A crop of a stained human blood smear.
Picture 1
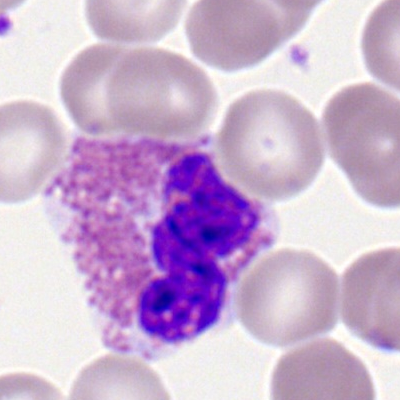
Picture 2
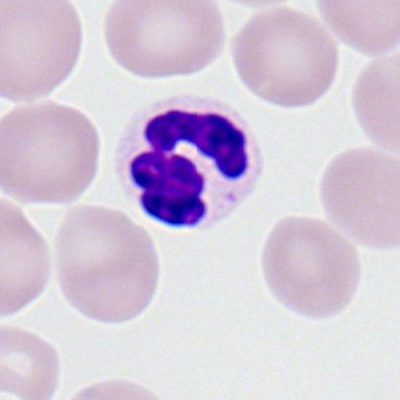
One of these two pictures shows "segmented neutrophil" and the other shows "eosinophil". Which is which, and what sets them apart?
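The eosinophil's the one in picture 1, and the segmented neutrophil is in picture 2. Both have dark purple, coarsely clumped chromatin and no visible nucleoli, so the nucleus won't separate them here. The granules will: the eosinophil's cytoplasm is packed with round, coarse pink-orange granules of fairly uniform size, lying mostly to the left of the nucleus.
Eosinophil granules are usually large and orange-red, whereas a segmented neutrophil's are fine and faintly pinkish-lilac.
The neutrophil's cytoplasm is pale pink, with no large orange-red granules in it. The outlines differ too: irregular and somewhat angular in the eosinophil, round and smooth in the neutrophil. Red cells surround the neutrophil but touch none of it.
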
